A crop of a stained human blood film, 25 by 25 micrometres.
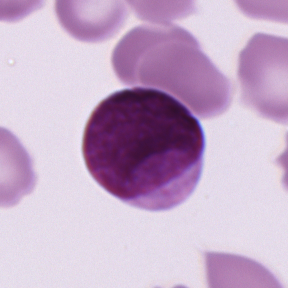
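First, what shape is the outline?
Smooth and round, as far as I can tell.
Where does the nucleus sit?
Off-centre, toward the upper left; it is about 10 micrometres across in a cell of about 11 micrometres, and it fills about 80% of the cell's area.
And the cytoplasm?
A thin crescent, pale and weakly stained, widest at the lower right.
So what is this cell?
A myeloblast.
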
